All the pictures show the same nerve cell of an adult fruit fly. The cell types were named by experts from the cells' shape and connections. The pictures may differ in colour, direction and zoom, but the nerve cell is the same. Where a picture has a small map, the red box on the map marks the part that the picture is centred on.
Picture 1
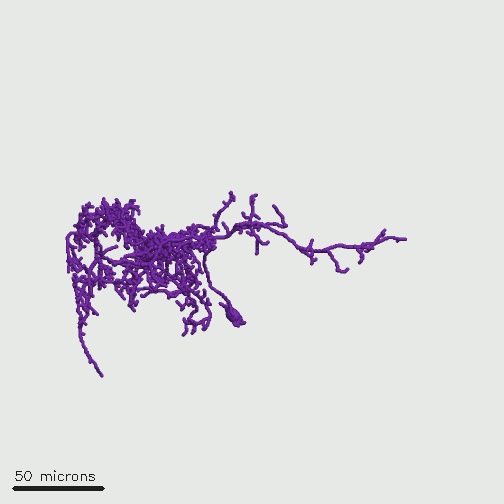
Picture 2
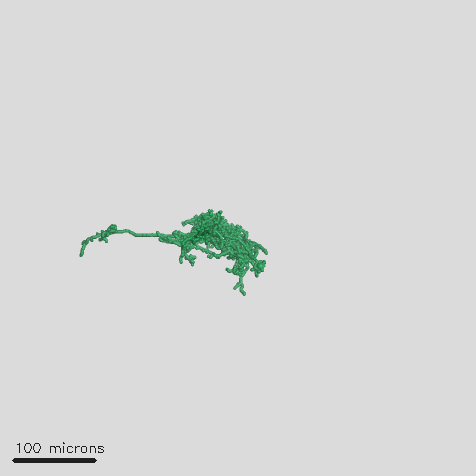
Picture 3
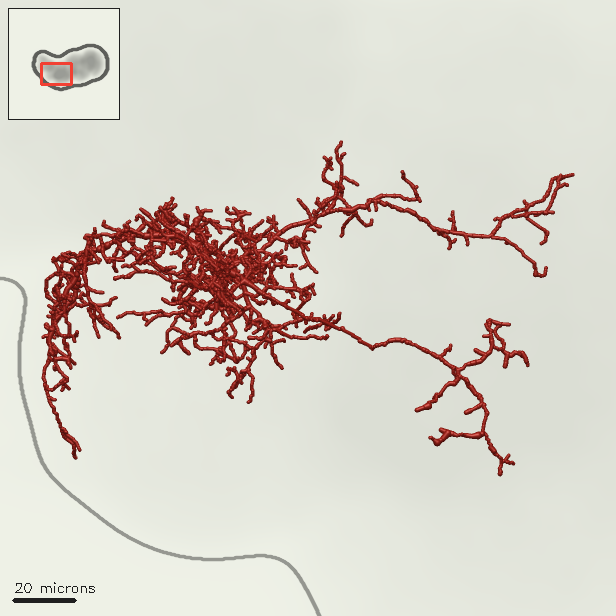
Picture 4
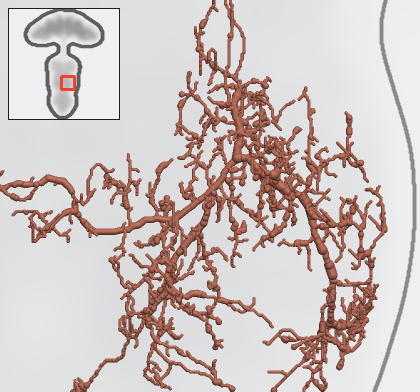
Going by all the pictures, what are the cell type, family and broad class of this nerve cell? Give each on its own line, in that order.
IN03B019
hemilineage 03B
nerve-cord intrinsic neuron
